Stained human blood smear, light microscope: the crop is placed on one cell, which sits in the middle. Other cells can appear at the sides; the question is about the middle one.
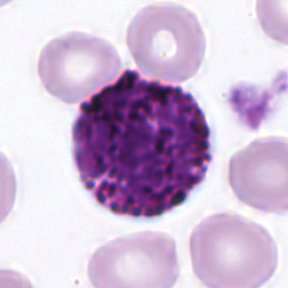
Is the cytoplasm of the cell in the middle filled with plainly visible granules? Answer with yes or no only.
Yes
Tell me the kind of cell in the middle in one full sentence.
This crop has a basophil at its centre.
